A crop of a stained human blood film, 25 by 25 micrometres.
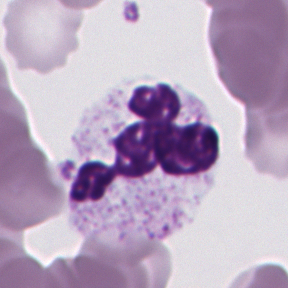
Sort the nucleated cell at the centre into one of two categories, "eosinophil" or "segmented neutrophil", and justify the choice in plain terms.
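This is a segmented neutrophil. First check, the nucleus: it is split into four lobes.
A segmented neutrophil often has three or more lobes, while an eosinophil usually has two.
Second check, the granules: the cytoplasm holds many fine, scattered violet granules.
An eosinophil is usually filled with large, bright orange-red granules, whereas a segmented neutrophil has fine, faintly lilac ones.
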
